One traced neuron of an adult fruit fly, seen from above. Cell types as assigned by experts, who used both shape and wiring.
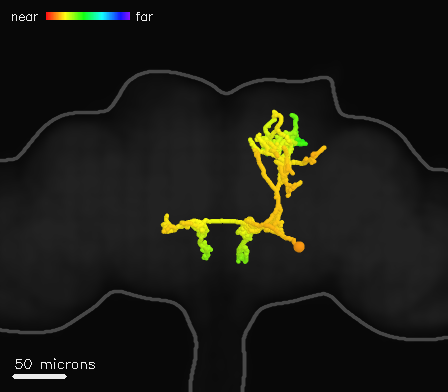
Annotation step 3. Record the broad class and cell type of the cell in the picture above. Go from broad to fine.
central-brain intrinsic neuron; ATL039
